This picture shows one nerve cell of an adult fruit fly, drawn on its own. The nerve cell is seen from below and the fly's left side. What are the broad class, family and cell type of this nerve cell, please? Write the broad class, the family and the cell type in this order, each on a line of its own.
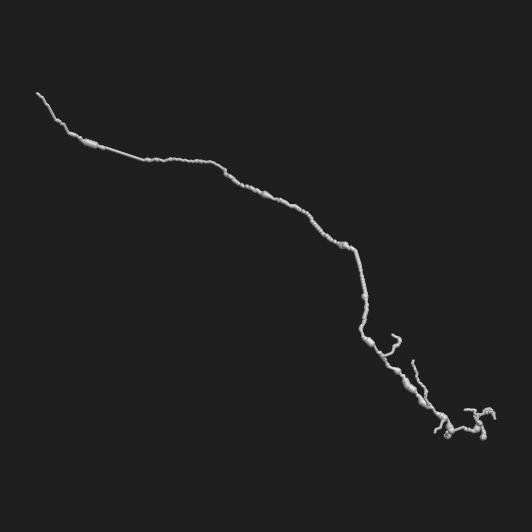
sensory neuron entering the nerve cord
class gustatory
WG2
